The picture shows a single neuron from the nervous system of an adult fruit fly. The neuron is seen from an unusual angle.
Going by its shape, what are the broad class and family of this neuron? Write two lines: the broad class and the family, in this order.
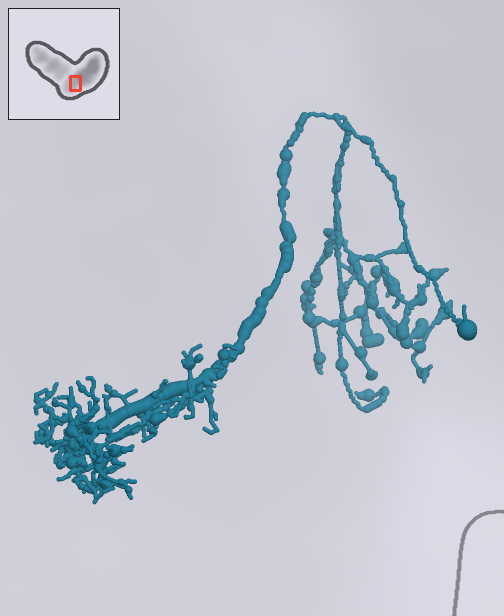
visual projection neuron
hemilineage VPNv1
